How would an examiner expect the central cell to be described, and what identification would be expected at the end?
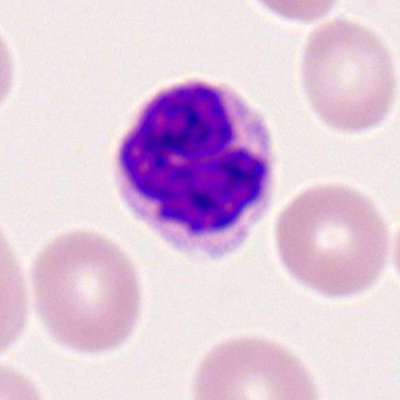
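Outline roughly round, edge slightly uneven. Nucleus occupies most of the cell, set toward the upper left. Chromatin dark purple with darker clumped patches. No coarse dark granules in the cytoplasm. Segmented neutrophil.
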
